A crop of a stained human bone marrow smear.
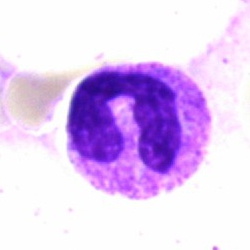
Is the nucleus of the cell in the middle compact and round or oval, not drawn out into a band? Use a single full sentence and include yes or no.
No, bent into a band without separate lobes, the nucleus is not compact.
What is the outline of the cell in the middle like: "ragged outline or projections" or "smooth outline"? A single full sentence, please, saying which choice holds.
The outline of the cell is smooth, not rough.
